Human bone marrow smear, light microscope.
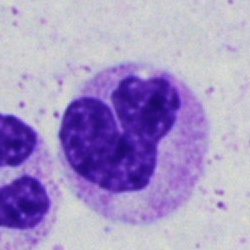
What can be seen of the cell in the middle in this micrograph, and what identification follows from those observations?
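A deep notch cuts into the nucleus from its top edge. The nucleus sits toward the upper left, so the rim of cytoplasm is wider on the right. Dark purple, coarsely clumped chromatin fills it, and the cell outline is roughly round and smooth. This is a band neutrophil.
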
